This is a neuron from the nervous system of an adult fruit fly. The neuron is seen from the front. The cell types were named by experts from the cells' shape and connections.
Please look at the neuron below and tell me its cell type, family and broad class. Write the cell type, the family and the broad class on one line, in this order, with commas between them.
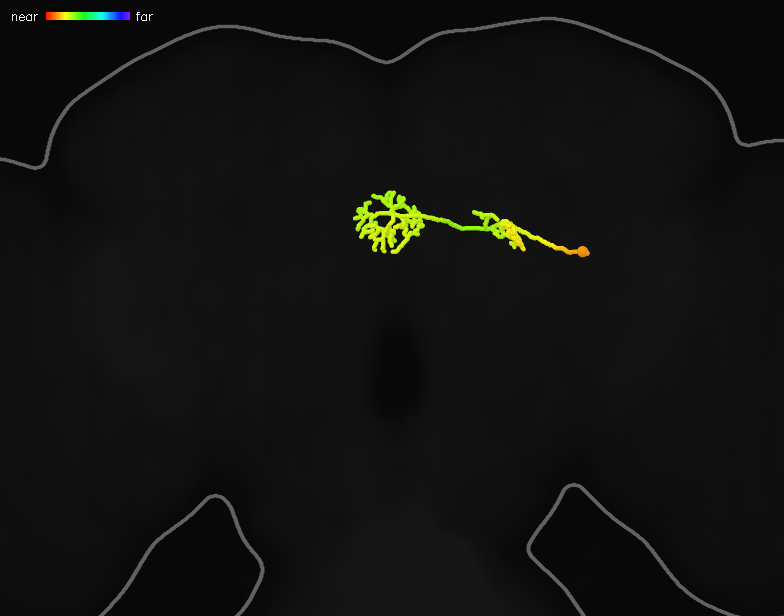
ER3a_b, hemilineage EBa1, central-brain intrinsic neuron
